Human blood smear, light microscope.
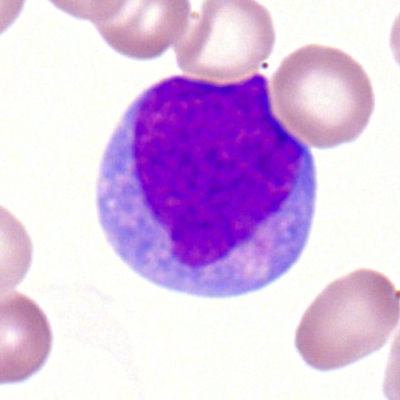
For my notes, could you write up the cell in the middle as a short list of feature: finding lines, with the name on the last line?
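Nucleus: toward the upper right
Cytoplasm: widest rim on the left and bottom
Granules: faint, fine, pinkish, scattered
Surface: no projections
Red cells: touching at top and upper right
Name: myeloblast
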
